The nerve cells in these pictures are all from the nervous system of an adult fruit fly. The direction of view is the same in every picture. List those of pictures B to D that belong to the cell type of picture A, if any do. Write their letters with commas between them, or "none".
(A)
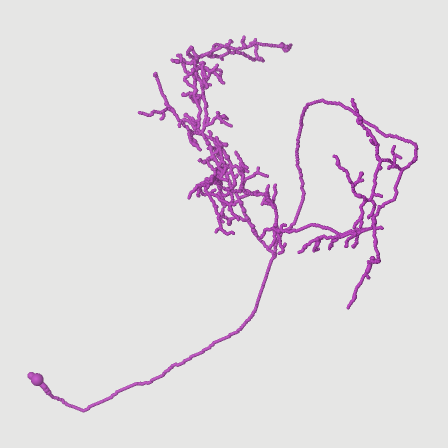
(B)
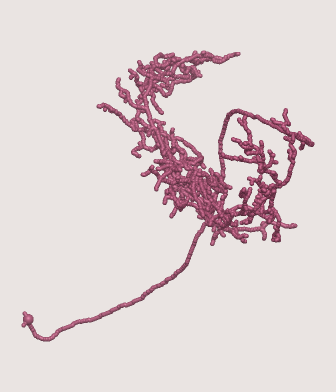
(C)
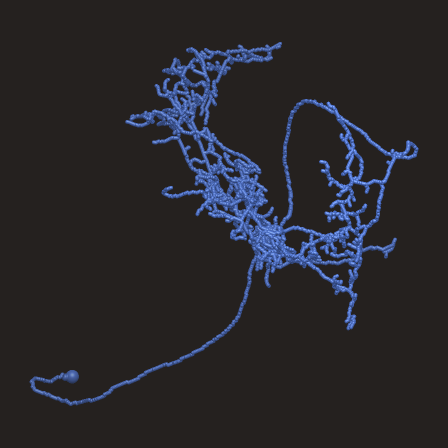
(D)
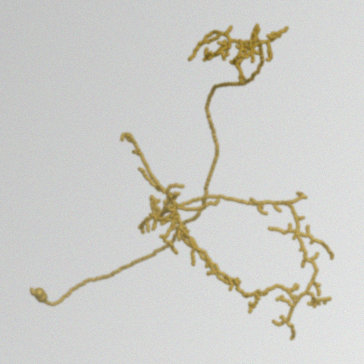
B, C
